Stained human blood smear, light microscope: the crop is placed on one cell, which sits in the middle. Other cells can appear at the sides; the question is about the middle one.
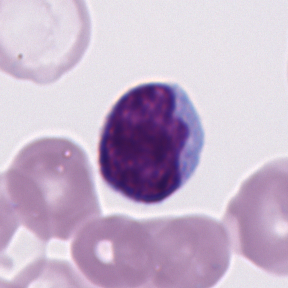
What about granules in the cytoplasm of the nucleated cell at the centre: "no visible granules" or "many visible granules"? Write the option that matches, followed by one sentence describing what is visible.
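No visible granules. No granules are seen in the cytoplasm.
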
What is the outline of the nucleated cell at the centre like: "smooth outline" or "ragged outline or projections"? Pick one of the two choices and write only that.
Smooth outline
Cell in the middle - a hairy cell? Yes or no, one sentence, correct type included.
No, the central cell here is a typical lymphocyte; calling it a hairy cell is not right.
